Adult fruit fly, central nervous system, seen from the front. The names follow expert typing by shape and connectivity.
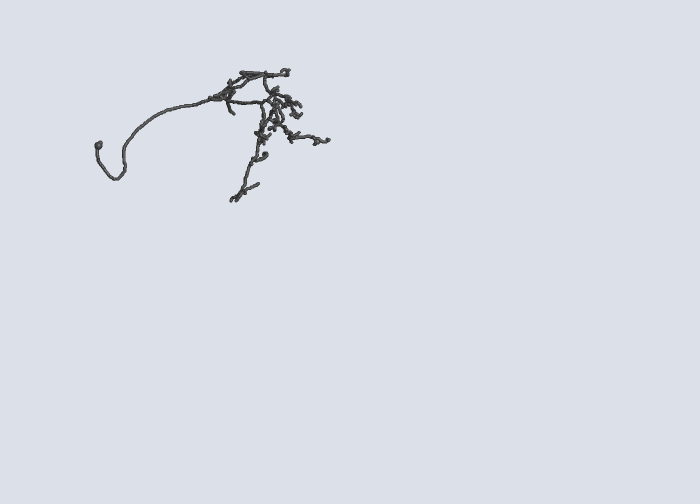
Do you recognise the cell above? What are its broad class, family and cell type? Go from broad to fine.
central-brain intrinsic neuron; hemilineage SIPa1_ventral; CB1361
